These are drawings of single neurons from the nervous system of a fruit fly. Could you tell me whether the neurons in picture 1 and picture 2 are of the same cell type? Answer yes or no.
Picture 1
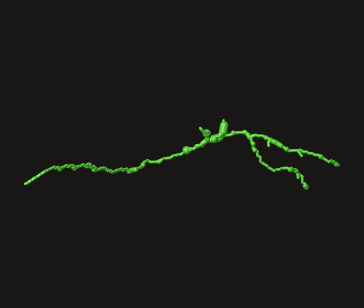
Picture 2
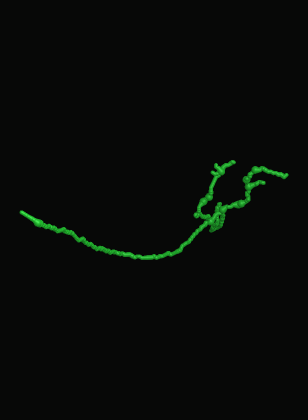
no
